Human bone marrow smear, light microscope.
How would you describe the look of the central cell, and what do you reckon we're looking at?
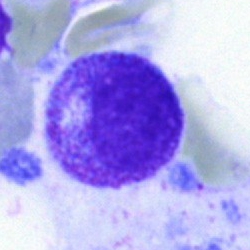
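The cell has a round outline with a smooth margin, and its surface bears no projections. On the left side lies a paler patch with fewer granules. No clear vacuoles are present. This is a myelocyte.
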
